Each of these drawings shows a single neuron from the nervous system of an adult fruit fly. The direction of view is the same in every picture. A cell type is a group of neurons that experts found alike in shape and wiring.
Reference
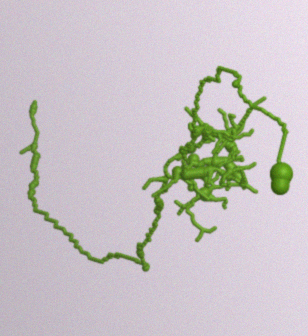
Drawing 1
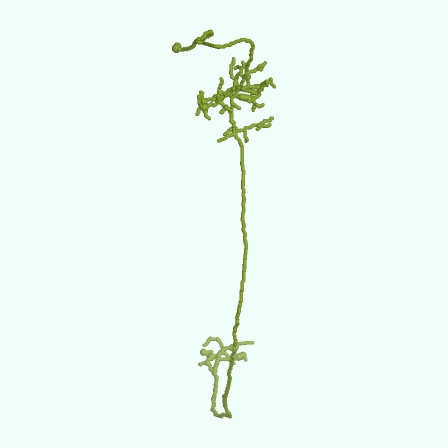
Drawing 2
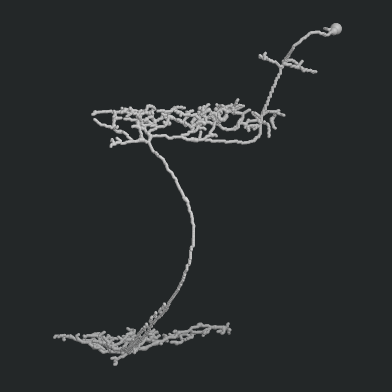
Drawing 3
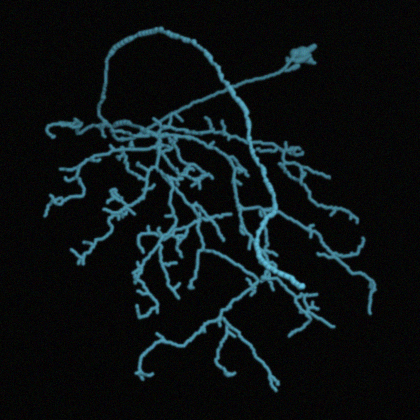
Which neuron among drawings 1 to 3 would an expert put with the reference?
1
